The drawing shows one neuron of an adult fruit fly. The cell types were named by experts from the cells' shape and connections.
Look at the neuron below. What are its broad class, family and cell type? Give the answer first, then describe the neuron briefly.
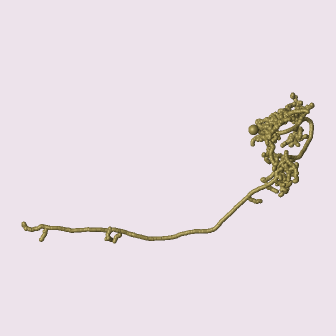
Its broad class is descending neuron. The family is hemilineage DM6_central2. The cell type is CB0429. Its cell body lies on the right of the picture. In this view it is wider than it is tall.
